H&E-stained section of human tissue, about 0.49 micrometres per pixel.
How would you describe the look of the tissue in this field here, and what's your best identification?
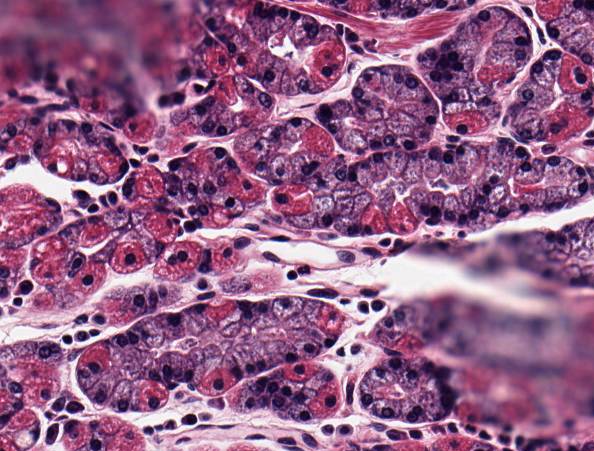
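You'll notice large rounded cells with bright pink-red cytoplasm scattered among the glands, mostly toward their outer edges. The lumina of the glands are small and inconspicuous. Between the glands run narrow strands of pale connective tissue with small dark round nuclei. What you're looking at is stomach.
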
